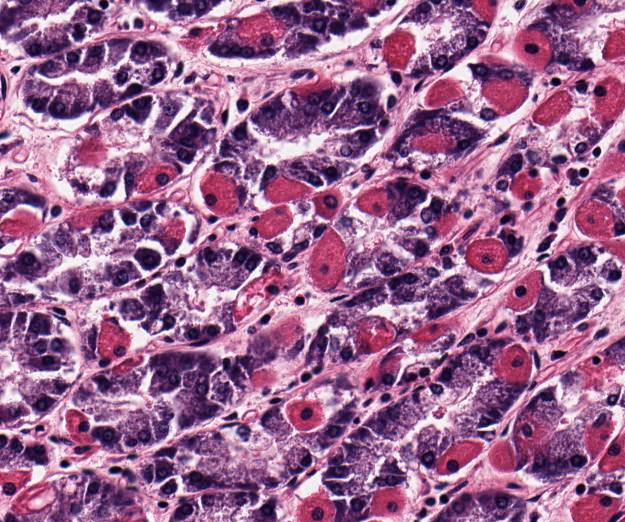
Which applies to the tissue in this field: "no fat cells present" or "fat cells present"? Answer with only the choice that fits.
No fat cells present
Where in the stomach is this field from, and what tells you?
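These are fundic glands. Find the large cells with bright, evenly pink cytoplasm, single or in small groups.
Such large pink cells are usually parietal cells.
Most cells, though, have purple-grey granular cytoplasm and small, round, dark nuclei.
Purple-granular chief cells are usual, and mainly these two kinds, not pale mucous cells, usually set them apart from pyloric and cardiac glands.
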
